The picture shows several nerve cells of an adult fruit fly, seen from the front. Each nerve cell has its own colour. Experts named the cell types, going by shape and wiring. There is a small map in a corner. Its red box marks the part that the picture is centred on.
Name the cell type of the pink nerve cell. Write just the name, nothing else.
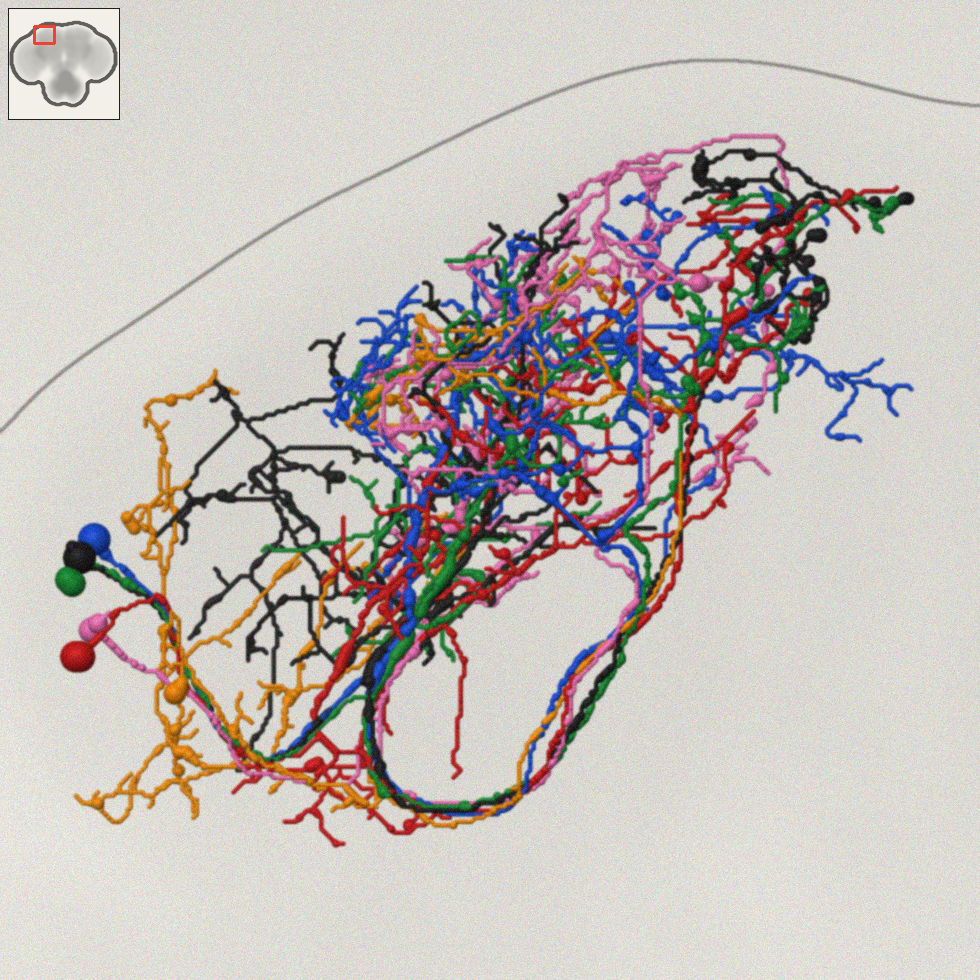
CB1759b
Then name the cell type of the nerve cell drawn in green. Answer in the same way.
SLP044_a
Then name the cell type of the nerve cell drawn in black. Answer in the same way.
LHAD1i2_b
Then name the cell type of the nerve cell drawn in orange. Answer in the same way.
LHAD1a4_b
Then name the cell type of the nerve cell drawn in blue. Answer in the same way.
SLP038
